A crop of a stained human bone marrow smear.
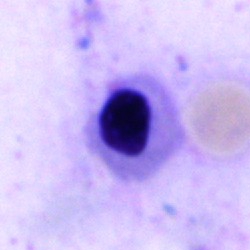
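Erythroblast, the central cell in a stained human bone marrow smear. Chromatin very dark purple, densely condensed throughout the nucleus; no nucleoli seen. Nucleus off-centre toward the upper left, with more cytoplasm below and to the right. Outline somewhat irregular and angular, not smoothly round.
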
